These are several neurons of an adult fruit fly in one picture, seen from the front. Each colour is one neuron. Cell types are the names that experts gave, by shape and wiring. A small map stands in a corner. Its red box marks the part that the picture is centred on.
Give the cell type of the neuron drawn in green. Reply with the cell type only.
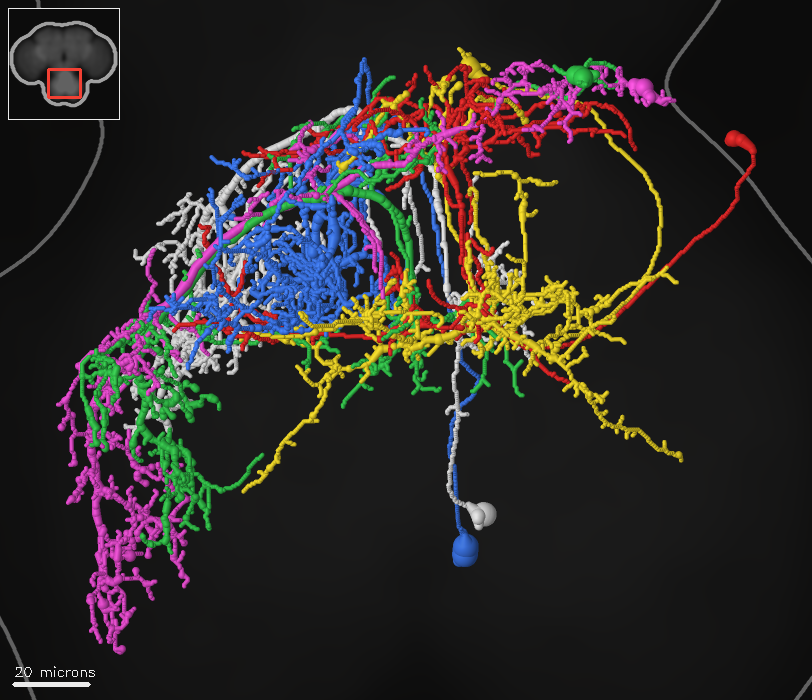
IN11A049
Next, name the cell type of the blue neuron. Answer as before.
IN06B042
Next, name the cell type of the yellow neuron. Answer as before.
IN11A035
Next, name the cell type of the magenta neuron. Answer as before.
IN11A048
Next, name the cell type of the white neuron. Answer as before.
IN02A015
